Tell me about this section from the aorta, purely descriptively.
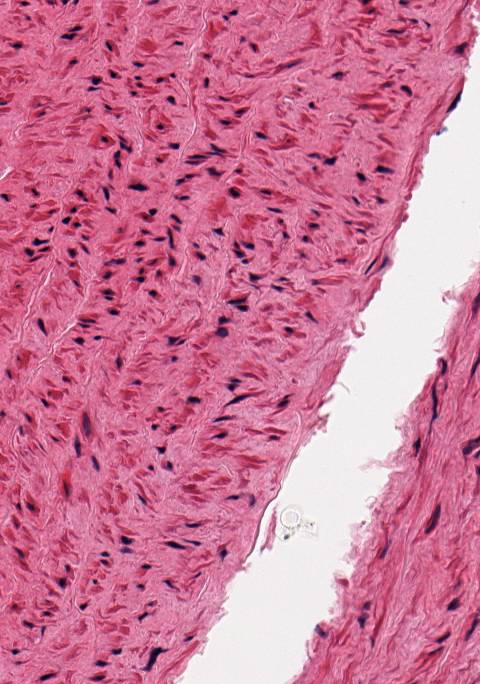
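Notice the narrow, empty white cleft running diagonally from upper right toward lower left. It separates a large tissue area on the left from a thinner strip at lower right. On the left, fibres and cells interlace in varying directions. In the strip, they run roughly parallel to the cleft's edge. Neither edge shows an epithelial lining.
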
